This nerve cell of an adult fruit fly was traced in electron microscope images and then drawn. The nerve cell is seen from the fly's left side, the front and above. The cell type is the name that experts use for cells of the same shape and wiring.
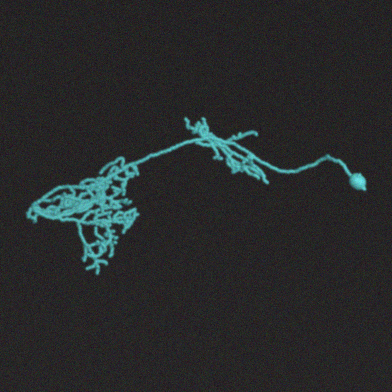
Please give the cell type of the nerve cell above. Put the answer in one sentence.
The cell type is FB2E.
